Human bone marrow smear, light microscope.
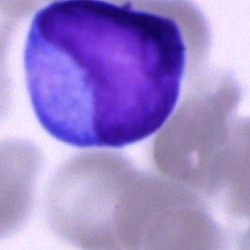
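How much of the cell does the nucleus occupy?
Most of it, taking up the upper and right part.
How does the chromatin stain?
An even dark purple, without coarse clumps.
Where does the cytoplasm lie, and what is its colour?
It forms a paler blue-lavender crescent on the lower left side of the cell.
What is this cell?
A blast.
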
